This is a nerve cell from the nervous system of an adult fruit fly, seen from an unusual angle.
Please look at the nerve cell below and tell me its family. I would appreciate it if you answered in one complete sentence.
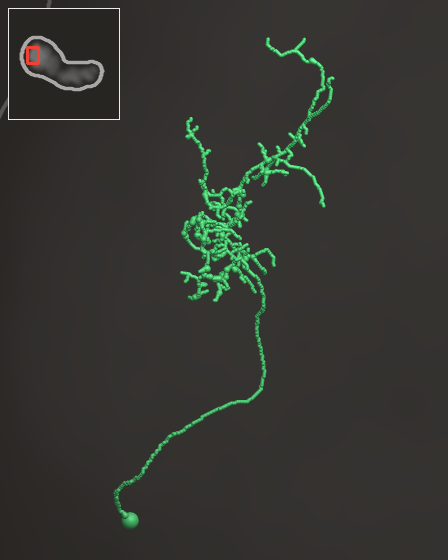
For this nerve cell, the family is hemilineage LALa1_anterior.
